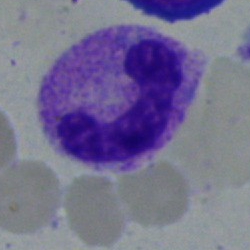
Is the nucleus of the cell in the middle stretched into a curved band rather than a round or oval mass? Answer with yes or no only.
Yes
